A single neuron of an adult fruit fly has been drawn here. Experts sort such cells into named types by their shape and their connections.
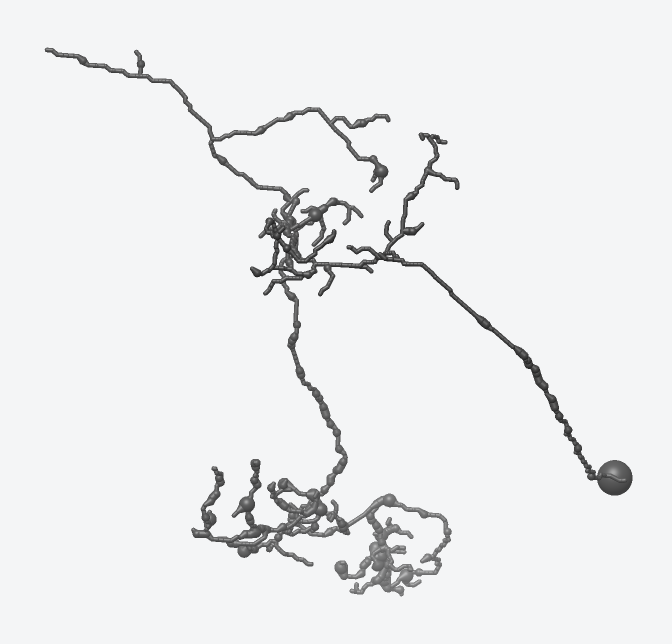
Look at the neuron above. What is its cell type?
PAM02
